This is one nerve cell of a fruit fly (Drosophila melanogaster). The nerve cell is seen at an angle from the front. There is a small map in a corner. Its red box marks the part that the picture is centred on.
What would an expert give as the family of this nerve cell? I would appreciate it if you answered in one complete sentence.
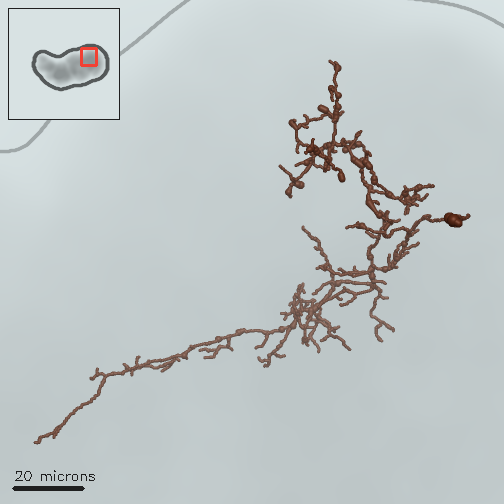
This nerve cell is categorized under the family hemilineage SLPad1_anterior.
